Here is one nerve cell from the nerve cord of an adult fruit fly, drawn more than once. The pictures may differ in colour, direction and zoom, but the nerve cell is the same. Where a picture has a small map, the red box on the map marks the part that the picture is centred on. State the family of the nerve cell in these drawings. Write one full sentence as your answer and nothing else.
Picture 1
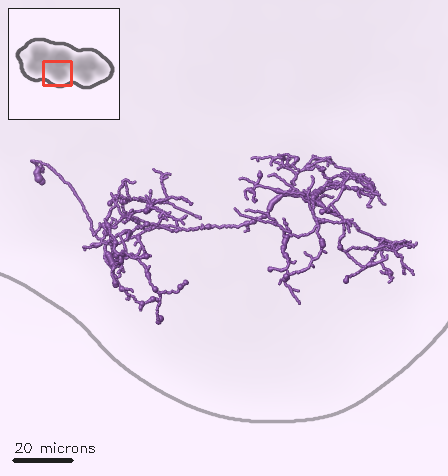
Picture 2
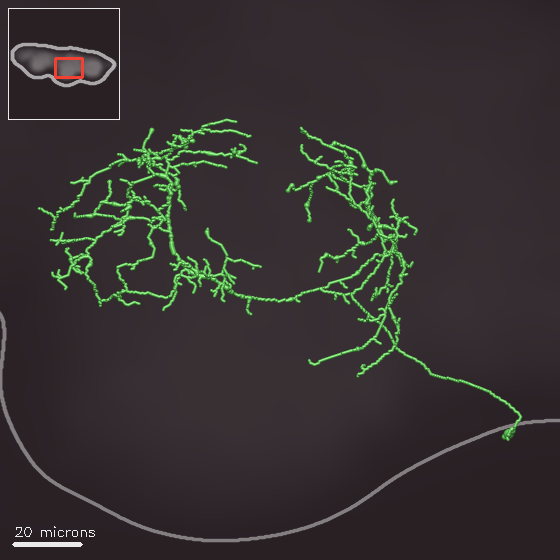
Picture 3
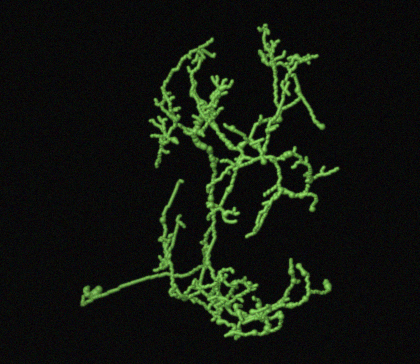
The family designation of this nerve cell is hemilineage 16B.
